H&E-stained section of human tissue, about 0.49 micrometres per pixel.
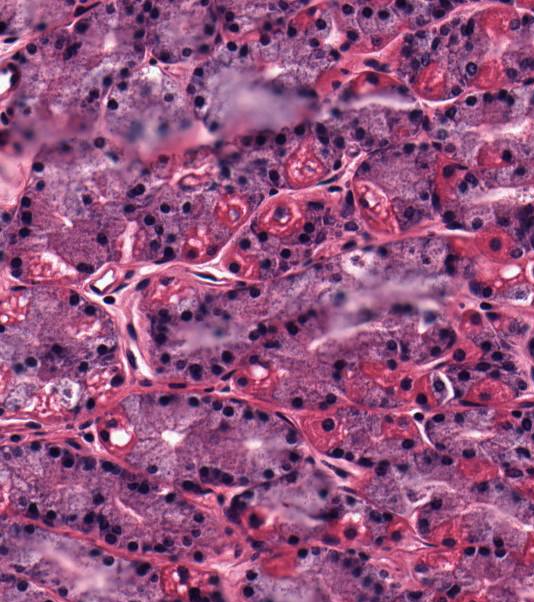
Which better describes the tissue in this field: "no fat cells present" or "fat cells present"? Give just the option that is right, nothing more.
No fat cells present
